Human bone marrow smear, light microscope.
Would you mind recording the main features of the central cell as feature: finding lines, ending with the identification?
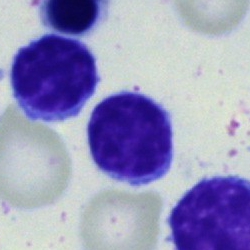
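Outline: round
Cytoplasm: very thin blue rim, best seen along lower edge
Granules: none seen in cytoplasm
Image: slightly blurred; fine nuclear detail soft
Name: lymphocyte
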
